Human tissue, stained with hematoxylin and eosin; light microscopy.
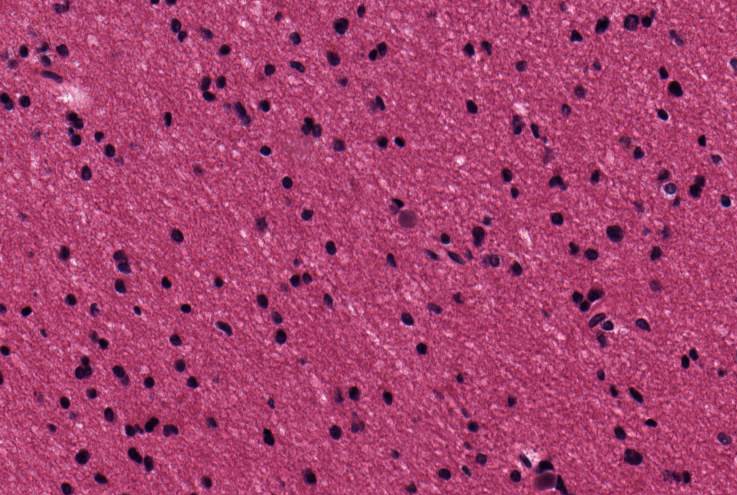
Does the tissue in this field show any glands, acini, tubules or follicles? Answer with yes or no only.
No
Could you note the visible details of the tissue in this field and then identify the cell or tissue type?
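Nuclei, first: most are small, round and densely dark, with almost no visible cytoplasm. Next, a few are slender and elongated instead of round. Some dark nuclei sit within a thin clear halo. Finally, near the centre, one cell has a larger, paler round nucleus than its neighbours. It is cerebral cortex.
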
